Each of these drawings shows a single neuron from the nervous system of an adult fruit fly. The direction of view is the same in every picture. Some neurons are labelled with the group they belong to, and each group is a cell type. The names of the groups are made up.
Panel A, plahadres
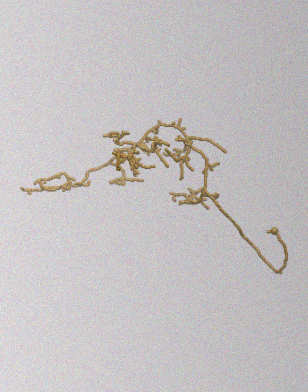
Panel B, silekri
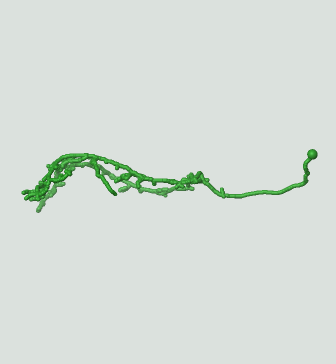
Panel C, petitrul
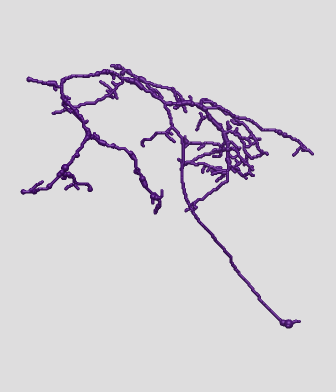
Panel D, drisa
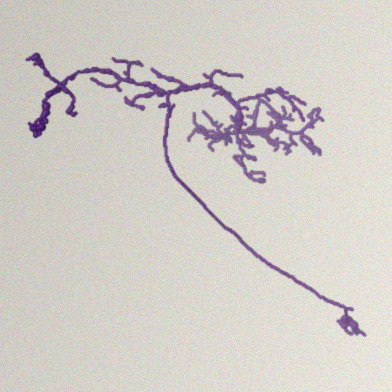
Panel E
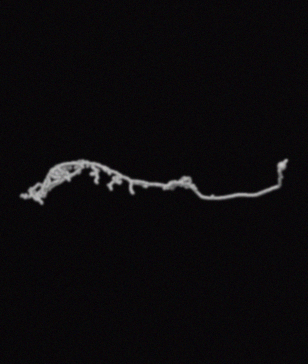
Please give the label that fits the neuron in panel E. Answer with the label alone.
silekri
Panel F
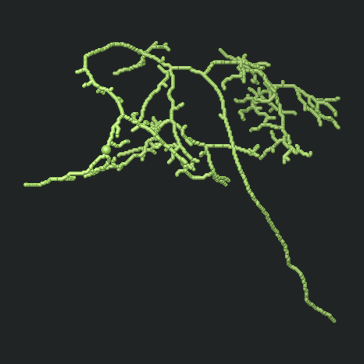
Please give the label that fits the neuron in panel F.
petitrul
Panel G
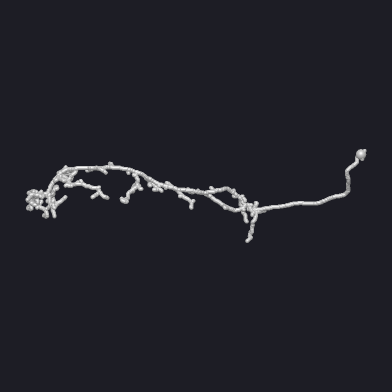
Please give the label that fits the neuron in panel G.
silekri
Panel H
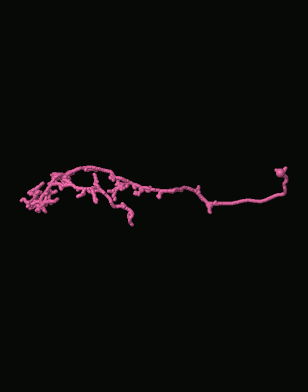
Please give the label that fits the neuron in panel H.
silekri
